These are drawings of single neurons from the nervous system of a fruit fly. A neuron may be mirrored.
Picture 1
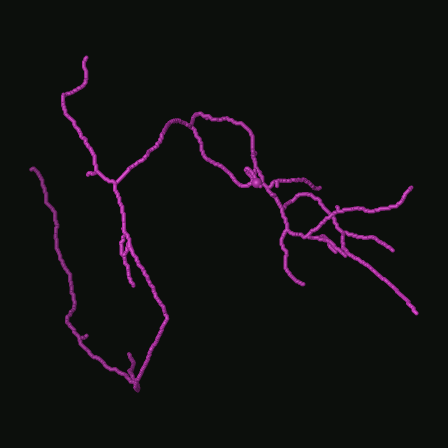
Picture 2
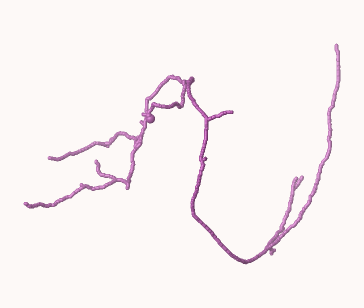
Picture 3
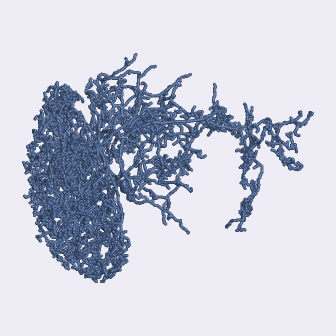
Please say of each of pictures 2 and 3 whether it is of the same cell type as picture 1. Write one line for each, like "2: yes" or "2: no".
2: yes
3: no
